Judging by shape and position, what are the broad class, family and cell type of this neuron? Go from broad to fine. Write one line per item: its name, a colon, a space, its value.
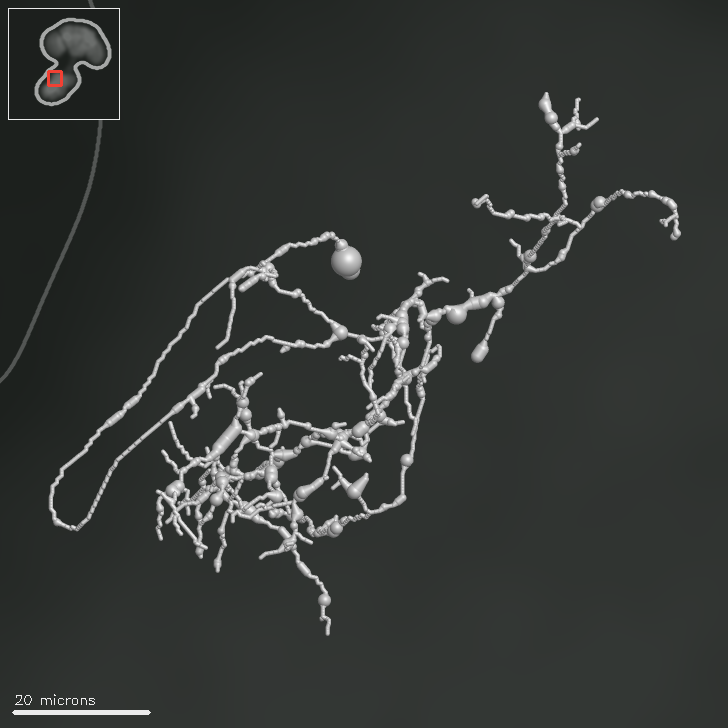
broad class: nerve-cord intrinsic neuron
family: hemilineage 11B
cell type: IN11B022_e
